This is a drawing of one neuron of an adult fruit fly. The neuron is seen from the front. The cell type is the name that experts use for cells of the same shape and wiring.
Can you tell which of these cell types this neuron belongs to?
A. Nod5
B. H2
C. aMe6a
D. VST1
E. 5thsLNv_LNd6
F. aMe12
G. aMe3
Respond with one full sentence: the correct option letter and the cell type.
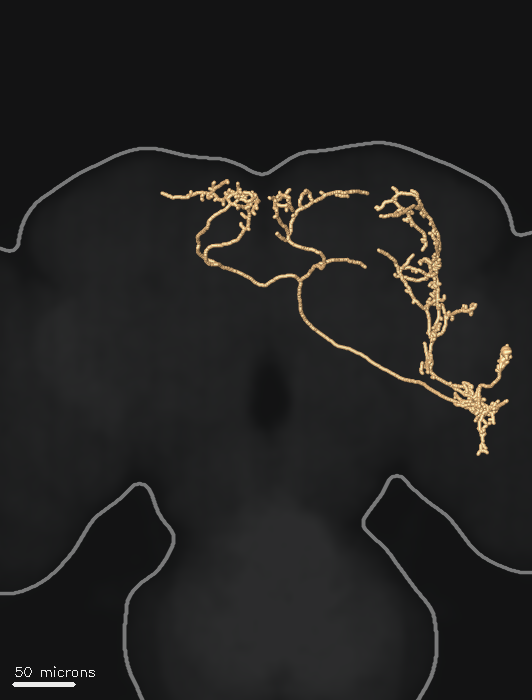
By cell type, the neuron is classed as 5thsLNv_LNd6, which is option E.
